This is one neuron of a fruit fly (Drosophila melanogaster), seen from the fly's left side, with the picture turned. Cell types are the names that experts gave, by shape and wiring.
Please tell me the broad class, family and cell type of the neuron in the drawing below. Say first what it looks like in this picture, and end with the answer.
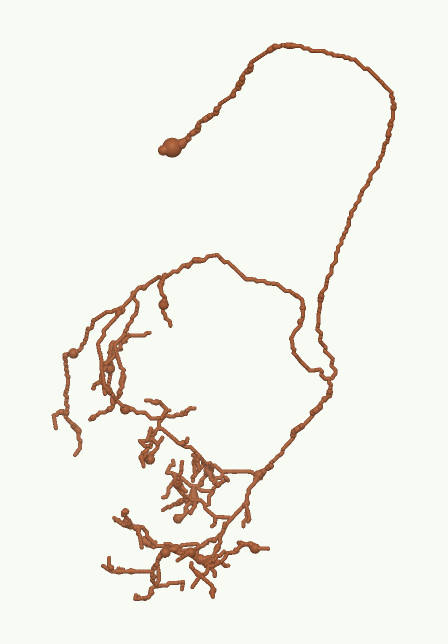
The cell body can be seen at the top of the picture. Dozens of branch ends can be seen. This is a central-brain intrinsic neuron. Its family is hemilineage VPNp&v1_posterior. The cell type is LHPV2b2_a.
